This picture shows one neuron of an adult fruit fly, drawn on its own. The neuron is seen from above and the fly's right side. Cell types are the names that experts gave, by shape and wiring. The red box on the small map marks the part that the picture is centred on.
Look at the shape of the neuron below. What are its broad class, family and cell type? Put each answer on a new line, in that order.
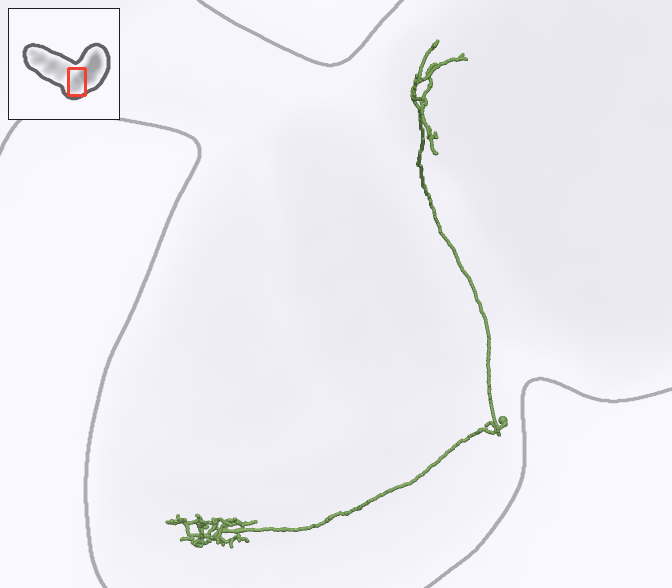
visual projection neuron
MeVP
MeVP1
